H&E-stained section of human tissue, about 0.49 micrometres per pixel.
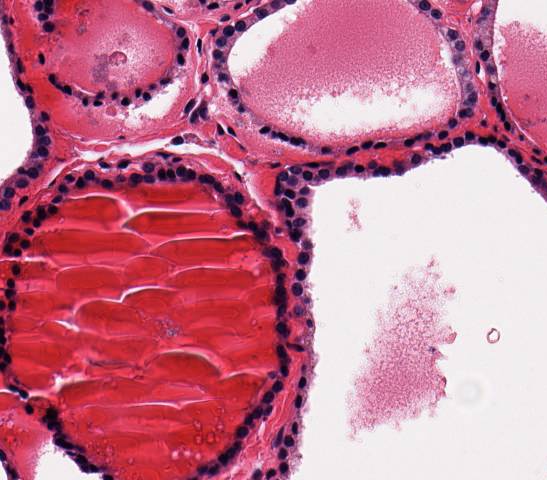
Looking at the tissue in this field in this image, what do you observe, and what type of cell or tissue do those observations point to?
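Each follicle, as I look, is lined by one layer of low cuboidal epithelial cells. Their nuclei are small, round and dark, set in an even single row. The large lower-left follicle holds deep red colloid cracked into plate-like pieces; the follicles along the top hold paler pink colloid. This is thyroid.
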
